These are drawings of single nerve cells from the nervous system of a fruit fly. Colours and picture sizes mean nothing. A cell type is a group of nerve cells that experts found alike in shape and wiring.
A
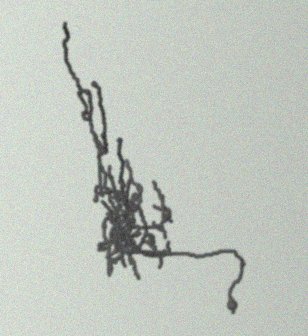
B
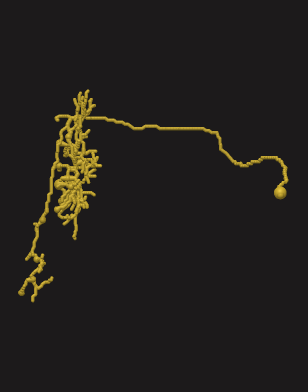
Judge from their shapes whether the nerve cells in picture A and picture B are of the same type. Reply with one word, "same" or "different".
different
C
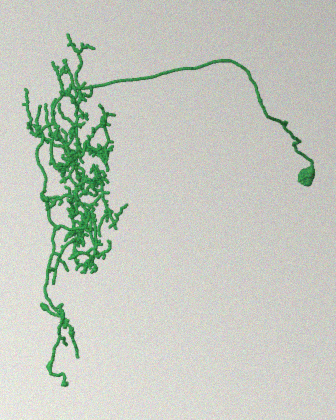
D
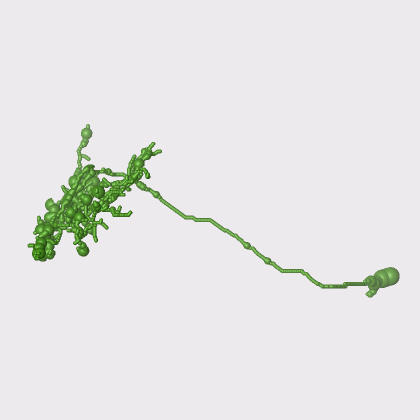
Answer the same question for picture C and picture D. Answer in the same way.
same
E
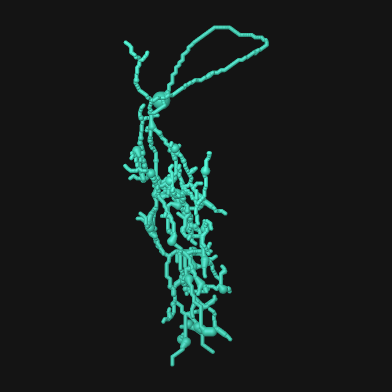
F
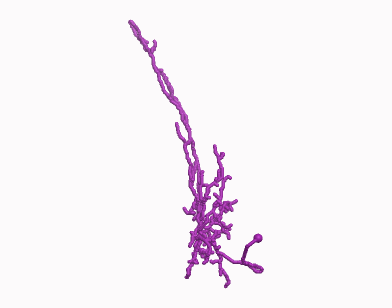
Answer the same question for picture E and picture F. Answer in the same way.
different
